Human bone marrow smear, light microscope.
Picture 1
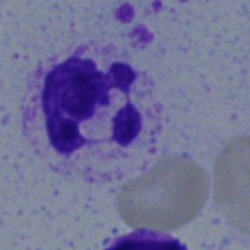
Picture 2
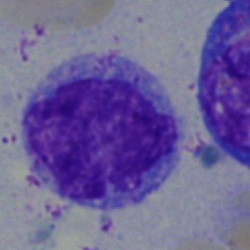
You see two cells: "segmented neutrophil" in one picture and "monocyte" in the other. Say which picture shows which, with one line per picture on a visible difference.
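Picture 1: segmented neutrophil. The cytoplasm is abundant and very pale, almost colourless.
Picture 2: monocyte. The nucleus fills most of the cell.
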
